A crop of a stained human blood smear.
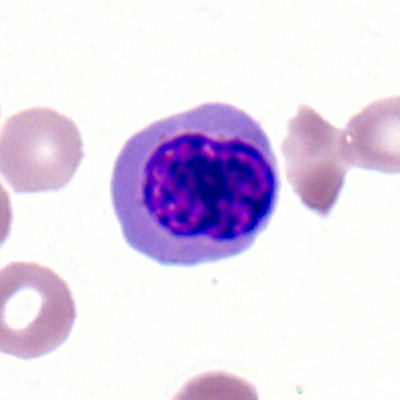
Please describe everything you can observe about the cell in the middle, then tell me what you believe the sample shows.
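Nucleus: shallow notch in its upper edge. Cytoplasm: pale lilac-blue, no granules, no vacuoles. Erythroblast.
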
